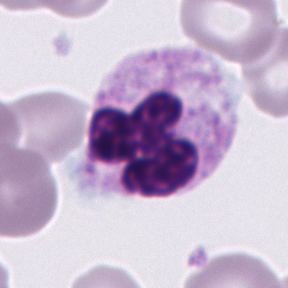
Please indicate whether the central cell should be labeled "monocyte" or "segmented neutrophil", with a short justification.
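This one's a segmented neutrophil. What settles it is the cytoplasm, which is plentiful and pale lilac-pink.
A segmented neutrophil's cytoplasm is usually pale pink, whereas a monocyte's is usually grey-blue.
Fine pink-violet granules are scattered all through it. The chromatin is dark purple and densely clumped, and the nucleus sits toward the lower left, leaving a wider band of cytoplasm on the upper right.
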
